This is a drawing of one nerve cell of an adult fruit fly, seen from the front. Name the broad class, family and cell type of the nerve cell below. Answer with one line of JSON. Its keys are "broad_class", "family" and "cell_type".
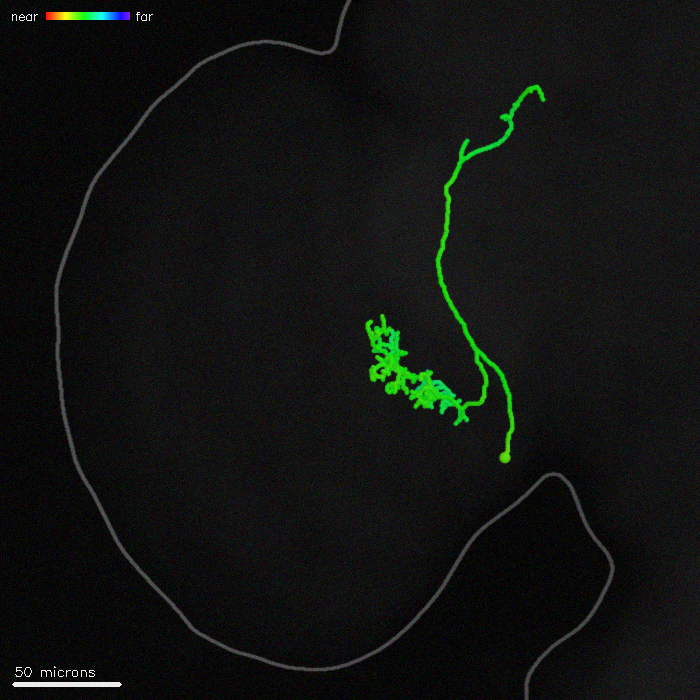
{"broad_class": "visual projection neuron", "family": "LoVP", "cell_type": "LoVP1"}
